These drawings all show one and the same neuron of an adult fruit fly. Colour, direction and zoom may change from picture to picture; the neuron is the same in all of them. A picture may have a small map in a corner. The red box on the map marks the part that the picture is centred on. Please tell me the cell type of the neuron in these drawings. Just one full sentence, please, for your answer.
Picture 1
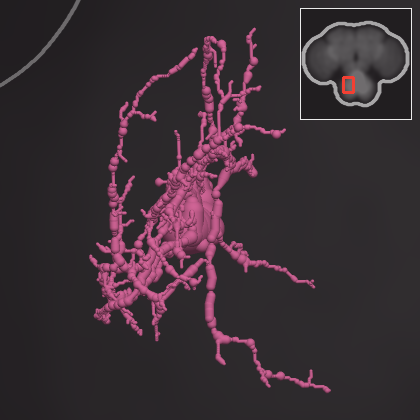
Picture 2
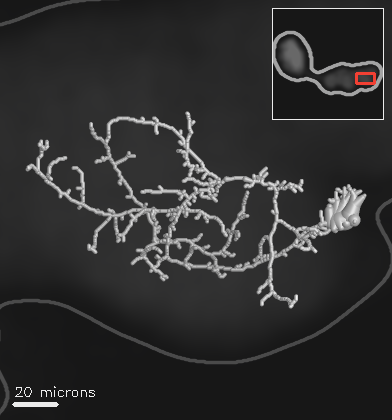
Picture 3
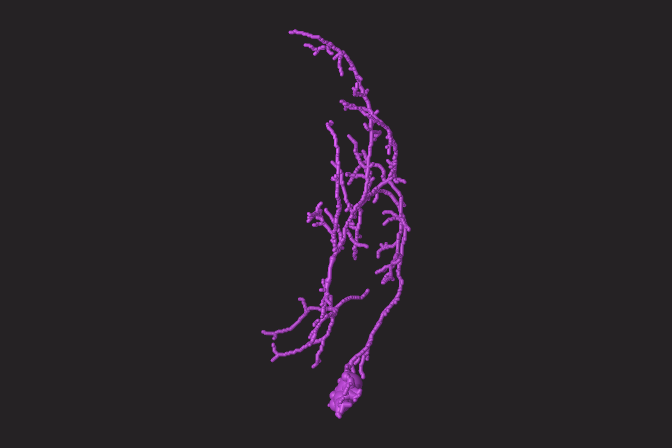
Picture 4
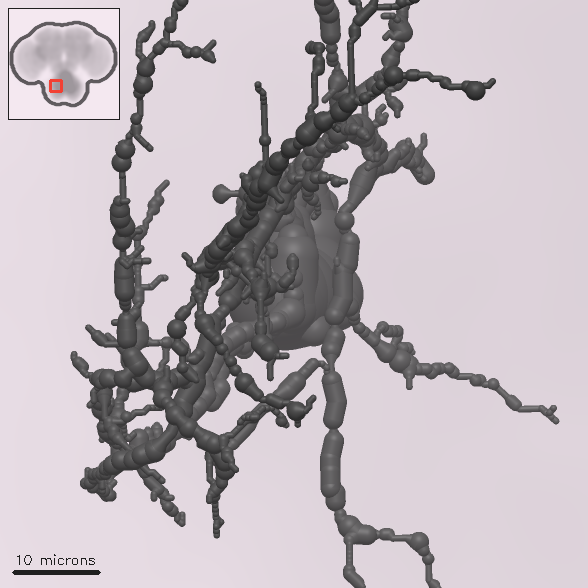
This particular neuron has the cell type Ti extensor MN.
